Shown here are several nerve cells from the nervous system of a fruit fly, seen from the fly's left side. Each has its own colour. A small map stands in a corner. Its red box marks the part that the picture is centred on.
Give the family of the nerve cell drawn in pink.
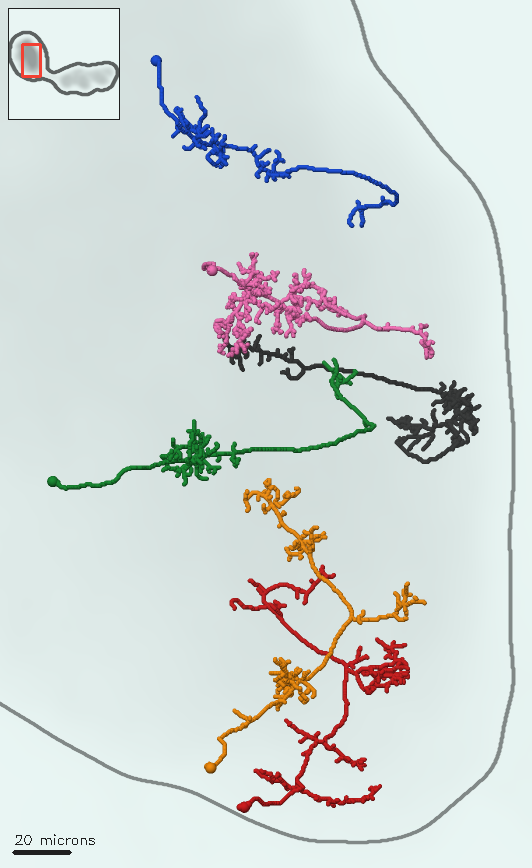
TmY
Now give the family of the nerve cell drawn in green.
Tm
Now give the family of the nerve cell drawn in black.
TmY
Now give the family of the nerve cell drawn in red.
TmY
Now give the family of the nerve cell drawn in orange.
TmY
